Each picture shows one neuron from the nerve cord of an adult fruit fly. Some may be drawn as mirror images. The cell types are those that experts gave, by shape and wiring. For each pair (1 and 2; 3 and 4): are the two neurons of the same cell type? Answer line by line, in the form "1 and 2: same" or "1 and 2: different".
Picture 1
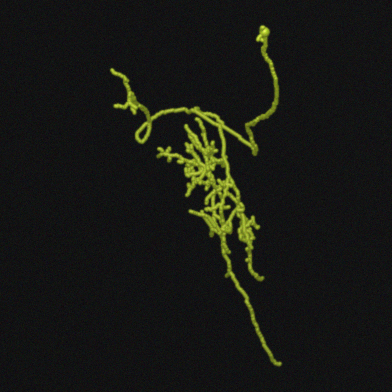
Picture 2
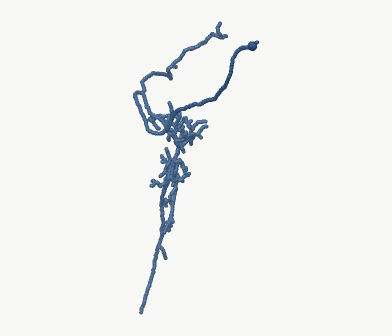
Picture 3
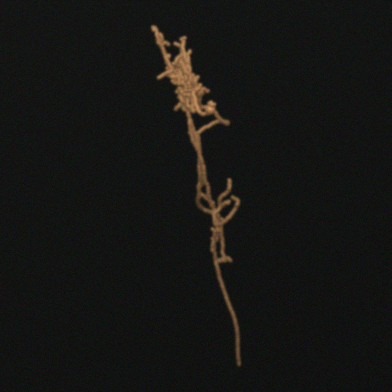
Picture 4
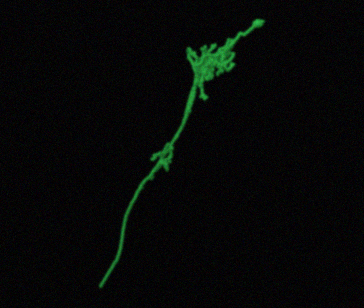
1 and 2: same
3 and 4: different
